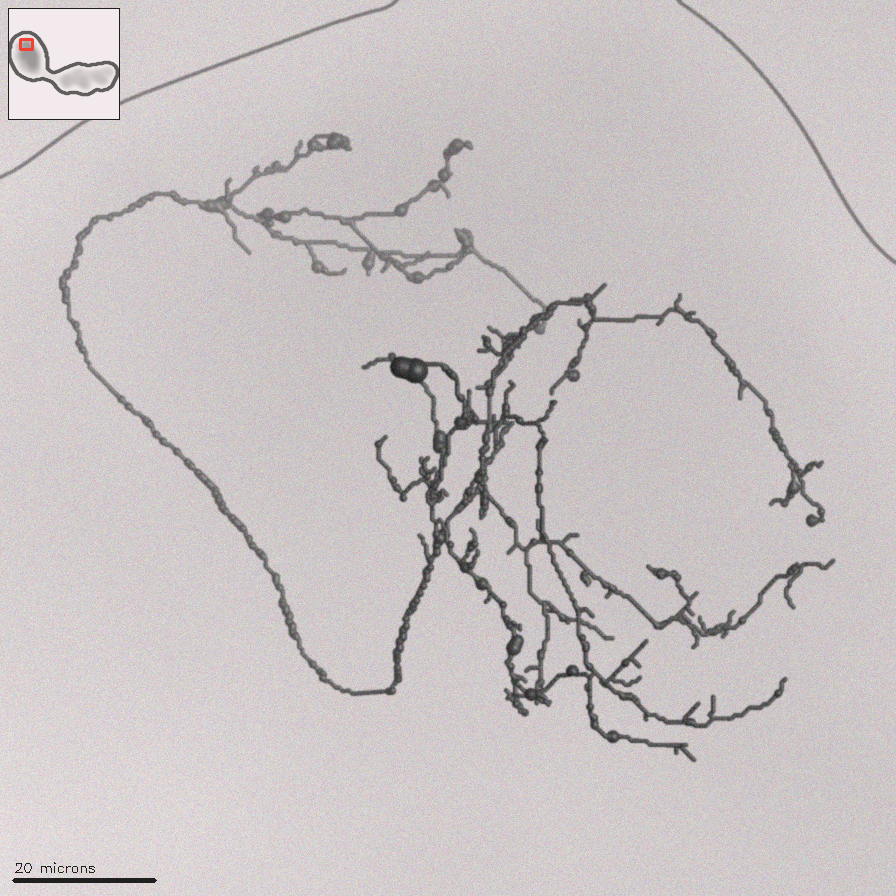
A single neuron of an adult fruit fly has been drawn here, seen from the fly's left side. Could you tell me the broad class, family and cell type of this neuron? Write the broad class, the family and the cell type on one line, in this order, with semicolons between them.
central-brain intrinsic neuron; hemilineage LHl2_dorsal; LHAD1d2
